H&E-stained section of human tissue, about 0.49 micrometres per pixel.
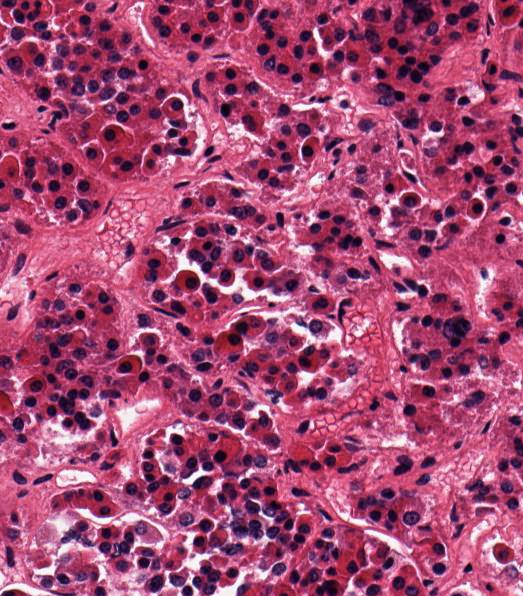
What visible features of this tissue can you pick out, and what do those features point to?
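Throughout the field, cells form rounded nests and short cords divided by thin strands of pale pink stroma containing thin, spindle-shaped nuclei. Many cells, scattered through the nests, have bright red, granular-looking cytoplasm and are intermingled with others whose cytoplasm is paler and greyish-pink. This is pituitary.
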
